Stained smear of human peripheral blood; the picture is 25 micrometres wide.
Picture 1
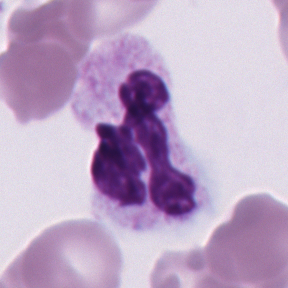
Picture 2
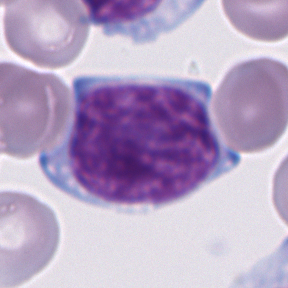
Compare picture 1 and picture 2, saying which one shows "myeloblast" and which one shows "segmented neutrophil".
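Picture 1 shows a segmented neutrophil, and picture 2 a myeloblast. Granules separate them most plainly: fine, small pink-violet granules are scattered evenly through the neutrophil's cytoplasm, while none are visible in the myeloblast's.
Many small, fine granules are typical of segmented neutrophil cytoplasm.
The myeloblast's cytoplasm is only a narrow rim of pale blue around a nucleus of about 13 by 11 micrometres.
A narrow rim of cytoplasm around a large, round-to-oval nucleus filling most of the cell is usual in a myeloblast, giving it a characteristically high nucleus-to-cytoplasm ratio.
That nucleus is a single rounded mass, without lobes or a deep indentation. In the segmented neutrophil, the chromatin is dark purple and densely clumped, and no nucleoli are visible.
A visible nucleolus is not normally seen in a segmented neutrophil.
The myeloblast's outline is angular, with pointed corners jutting out at the lower left and lower right, and red cells press against it on its left and right sides. Neither cell has vacuoles in its cytoplasm.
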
